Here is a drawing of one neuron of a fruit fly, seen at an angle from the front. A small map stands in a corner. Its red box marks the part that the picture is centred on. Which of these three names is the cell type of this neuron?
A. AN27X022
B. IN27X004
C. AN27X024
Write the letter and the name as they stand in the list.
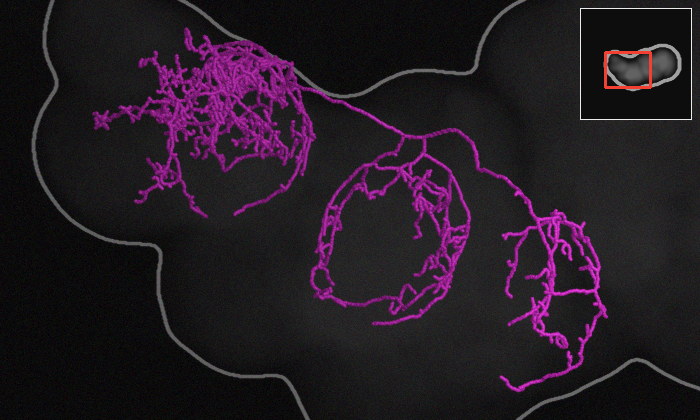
B. IN27X004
